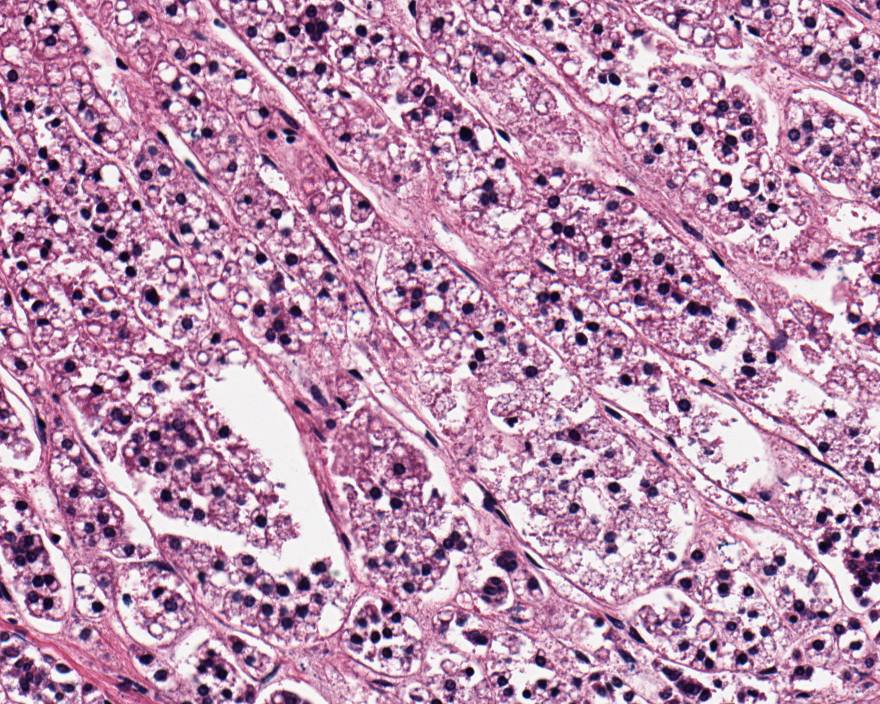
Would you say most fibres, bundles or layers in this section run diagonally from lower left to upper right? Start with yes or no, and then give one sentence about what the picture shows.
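No. The cells form long, roughly parallel cords that run diagonally from upper left to lower right across the field.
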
